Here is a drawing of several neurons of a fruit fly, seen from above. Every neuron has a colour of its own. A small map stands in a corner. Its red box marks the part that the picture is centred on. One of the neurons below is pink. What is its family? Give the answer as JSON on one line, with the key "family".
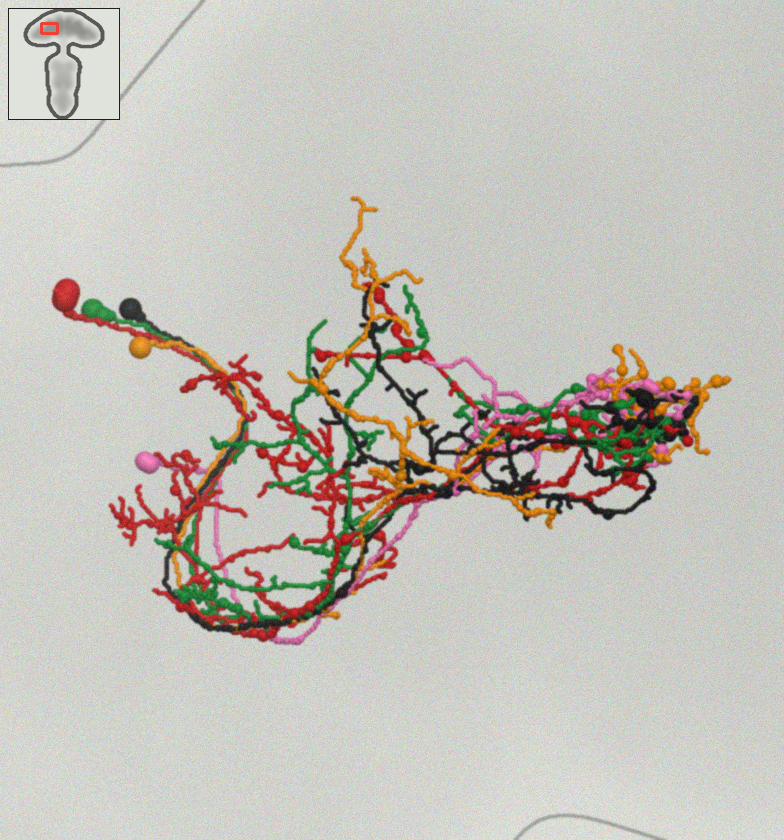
{"family": "hemilineage SLPpl3"}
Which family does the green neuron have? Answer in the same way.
{"family": "hemilineage LHa3"}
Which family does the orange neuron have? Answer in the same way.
{"family": "hemilineage LHa3"}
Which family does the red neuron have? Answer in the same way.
{"family": "hemilineage LHa3"}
